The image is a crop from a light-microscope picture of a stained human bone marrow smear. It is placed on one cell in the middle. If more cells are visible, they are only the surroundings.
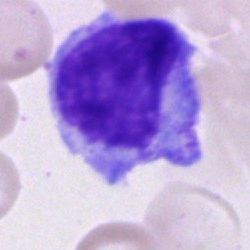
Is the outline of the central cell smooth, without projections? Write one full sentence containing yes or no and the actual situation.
No, this cell is bounded by a rough outline.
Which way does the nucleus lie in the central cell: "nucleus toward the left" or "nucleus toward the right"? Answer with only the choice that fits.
Nucleus toward the left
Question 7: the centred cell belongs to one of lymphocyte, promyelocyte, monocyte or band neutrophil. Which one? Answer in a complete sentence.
The cell of interest, located centrally, is a promyelocyte.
